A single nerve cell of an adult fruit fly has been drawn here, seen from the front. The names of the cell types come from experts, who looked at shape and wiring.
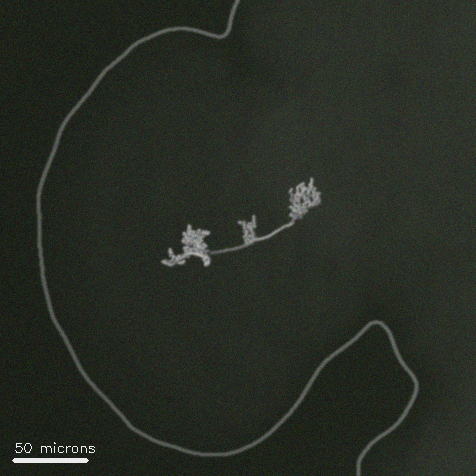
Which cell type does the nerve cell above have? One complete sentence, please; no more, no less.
The cell type of this nerve cell is TmY17.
